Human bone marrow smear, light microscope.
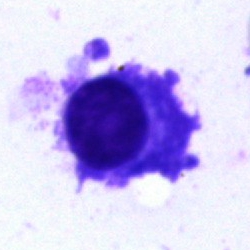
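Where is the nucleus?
Off-centre, toward the left side.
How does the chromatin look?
Looks dark purple and dense throughout.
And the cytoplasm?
Deep blue-purple, with a paler band bordering the nucleus on the right.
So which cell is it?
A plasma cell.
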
